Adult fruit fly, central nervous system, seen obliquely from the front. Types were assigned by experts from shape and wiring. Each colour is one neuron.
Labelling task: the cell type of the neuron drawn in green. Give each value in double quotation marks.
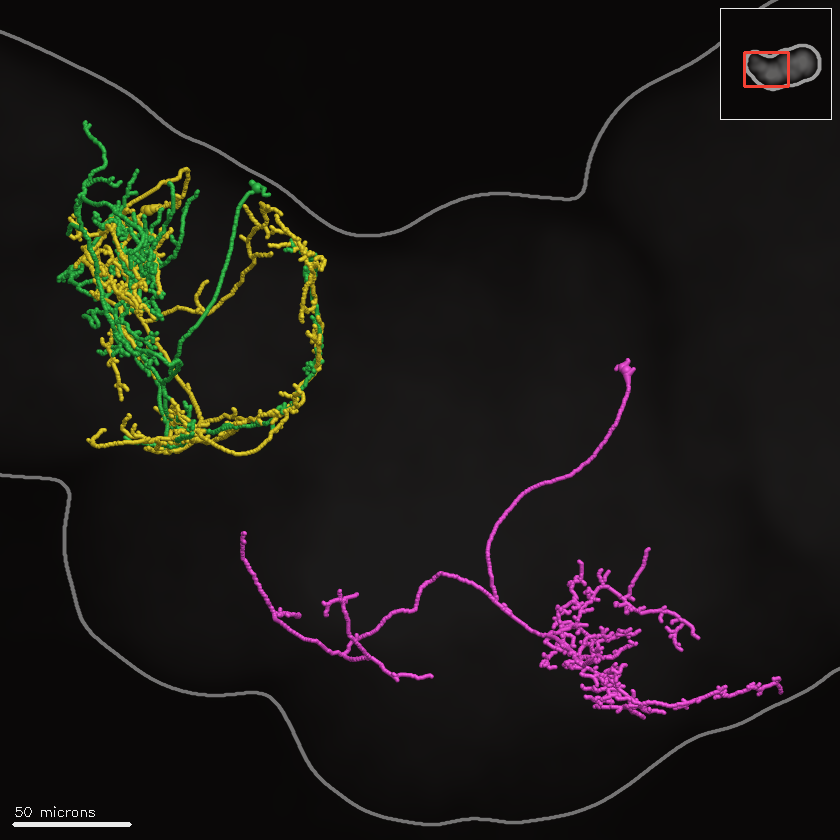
"IN23B058"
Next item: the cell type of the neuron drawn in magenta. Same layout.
"IN23B060"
